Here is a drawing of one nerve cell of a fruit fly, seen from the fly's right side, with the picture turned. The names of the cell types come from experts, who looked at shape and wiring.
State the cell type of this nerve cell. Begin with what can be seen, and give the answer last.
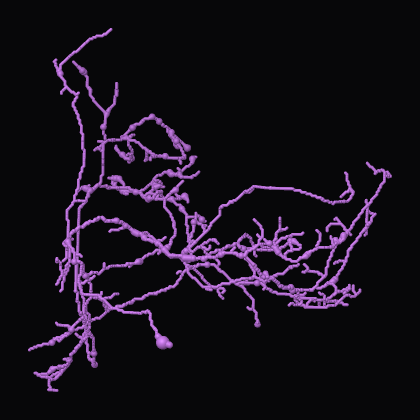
Its cell body lies at the bottom of the picture. Dozens of branch ends can be seen. Its broad class is central-brain intrinsic neuron. The cell type is SLP228.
